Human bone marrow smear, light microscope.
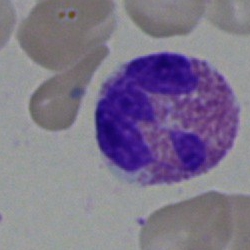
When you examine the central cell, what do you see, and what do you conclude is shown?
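First, the outline is round and smooth. Second, the chromatin is dense, dark purple and clumped. Third, no nucleoli are visible. Fourth, fine pink-violet granules fill the cytoplasm. The cell is an eosinophil.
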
